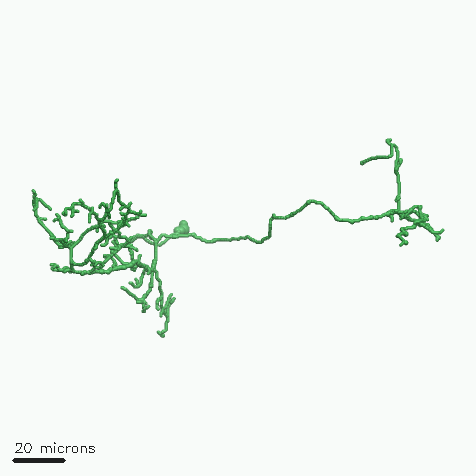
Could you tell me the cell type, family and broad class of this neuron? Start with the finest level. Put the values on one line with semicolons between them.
PS339; hemilineage LB3; central-brain intrinsic neuron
